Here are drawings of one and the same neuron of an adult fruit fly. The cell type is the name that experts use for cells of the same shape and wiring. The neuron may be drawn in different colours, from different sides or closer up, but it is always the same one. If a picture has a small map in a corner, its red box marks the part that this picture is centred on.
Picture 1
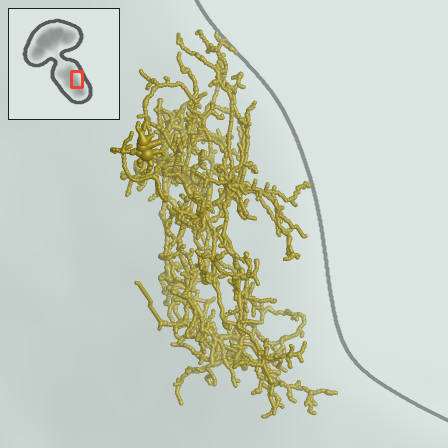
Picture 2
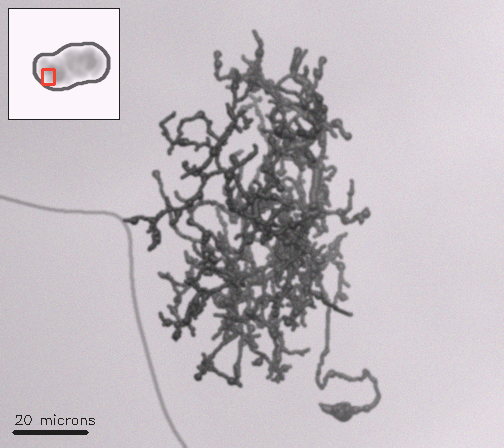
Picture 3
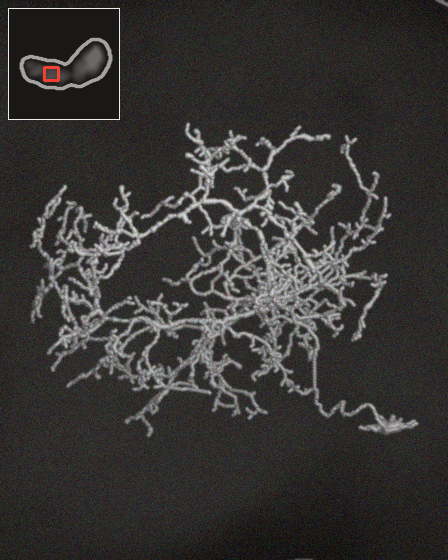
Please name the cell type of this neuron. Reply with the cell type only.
IN16B030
